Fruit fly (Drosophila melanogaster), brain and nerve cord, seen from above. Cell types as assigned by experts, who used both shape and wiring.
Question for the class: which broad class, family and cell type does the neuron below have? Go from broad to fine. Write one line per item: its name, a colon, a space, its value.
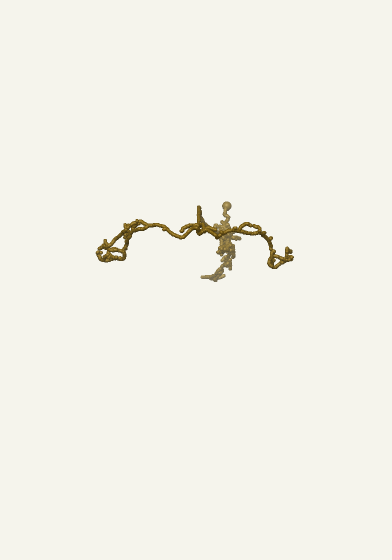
broad class: central-brain intrinsic neuron
family: hemilineage FLAa3
cell type: FLA001m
